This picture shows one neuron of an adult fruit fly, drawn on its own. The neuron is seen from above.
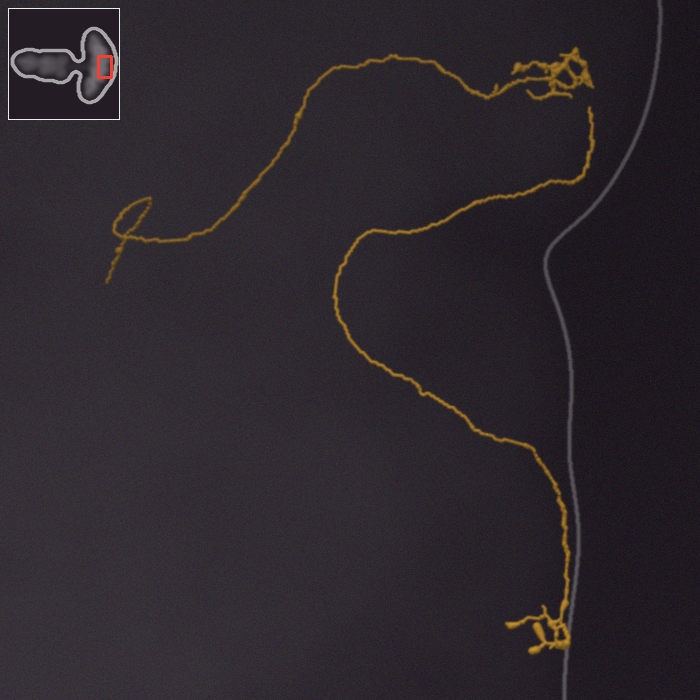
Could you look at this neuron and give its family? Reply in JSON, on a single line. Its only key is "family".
{"family": "class olfactory"}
